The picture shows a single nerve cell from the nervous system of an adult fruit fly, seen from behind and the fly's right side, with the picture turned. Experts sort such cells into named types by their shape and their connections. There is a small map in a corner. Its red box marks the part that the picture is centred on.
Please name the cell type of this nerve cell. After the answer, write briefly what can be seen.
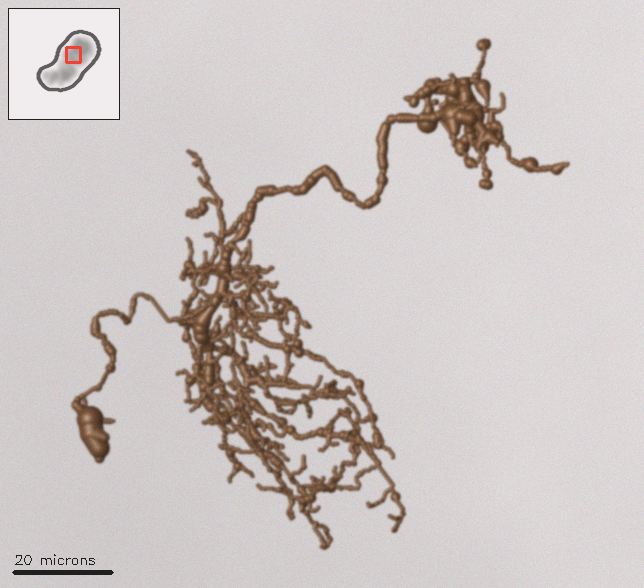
It is of cell type PS280. It is a central-brain intrinsic neuron. The cell body is at the lower left of the picture. By the scale bar it is about 100 microns tall in this view. Dozens of branch ends can be seen.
